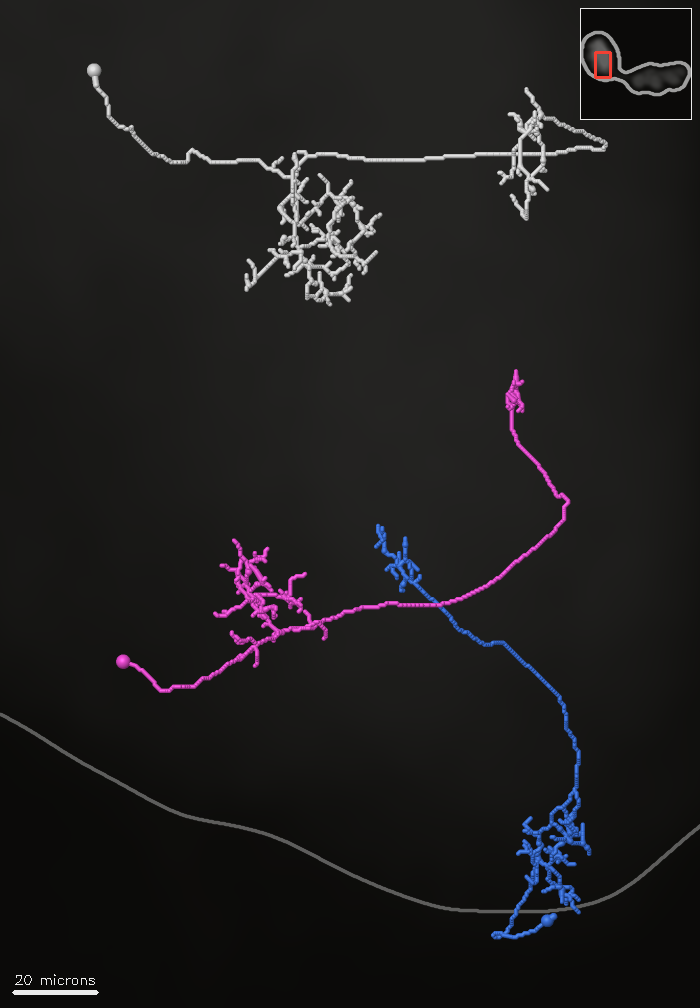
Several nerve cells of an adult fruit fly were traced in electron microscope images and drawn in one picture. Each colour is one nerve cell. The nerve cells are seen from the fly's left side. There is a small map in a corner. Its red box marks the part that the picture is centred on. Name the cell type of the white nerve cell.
Tm40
